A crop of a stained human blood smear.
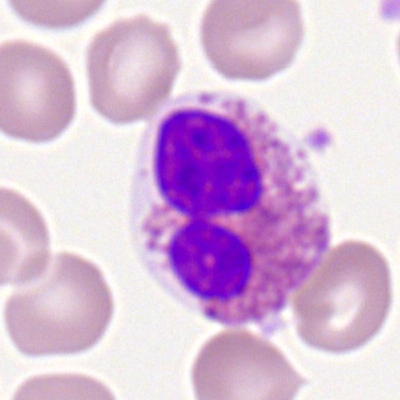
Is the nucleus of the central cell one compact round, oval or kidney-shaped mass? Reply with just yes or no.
No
